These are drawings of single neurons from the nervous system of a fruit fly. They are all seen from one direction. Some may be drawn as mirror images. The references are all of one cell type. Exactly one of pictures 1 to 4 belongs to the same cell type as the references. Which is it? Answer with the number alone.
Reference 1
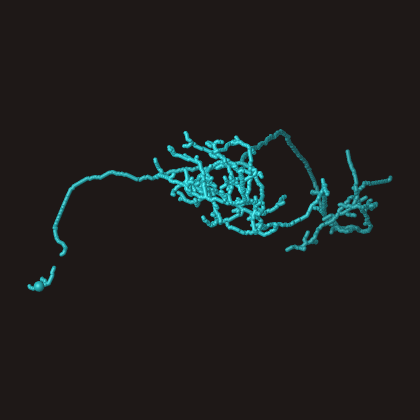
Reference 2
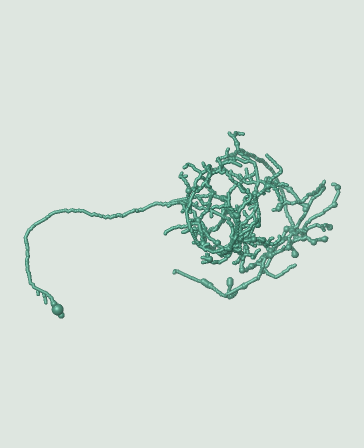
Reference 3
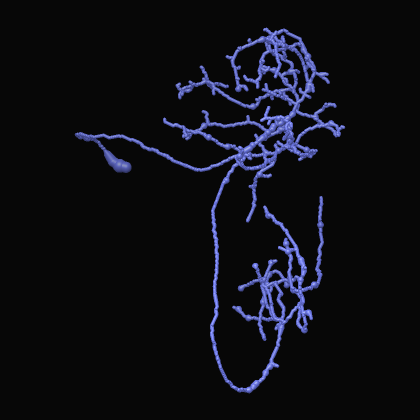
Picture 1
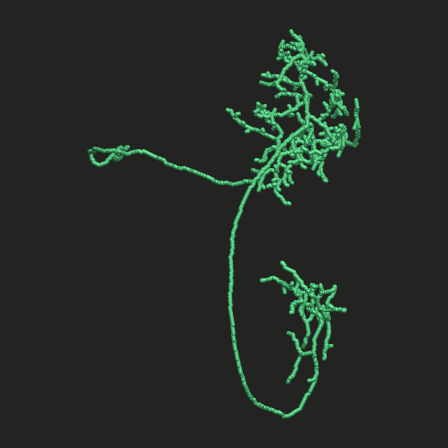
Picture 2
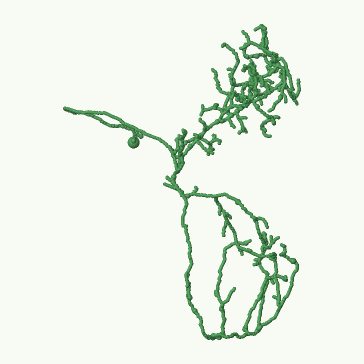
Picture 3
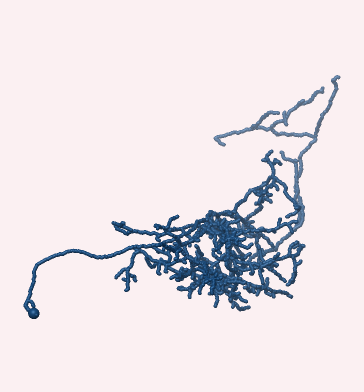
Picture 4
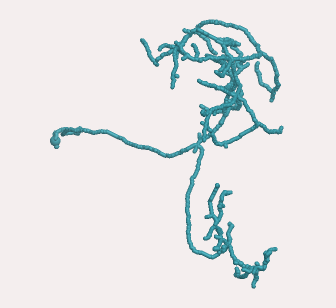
1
